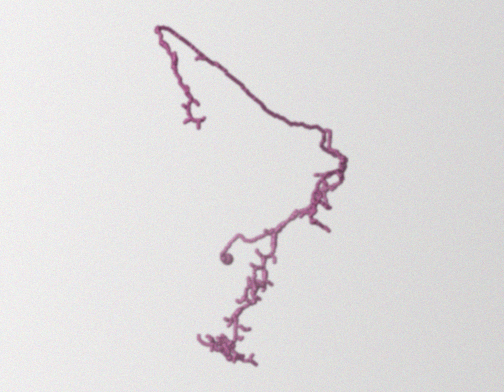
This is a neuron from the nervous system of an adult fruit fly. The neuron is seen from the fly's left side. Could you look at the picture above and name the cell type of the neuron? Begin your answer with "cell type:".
cell type: TmY9b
